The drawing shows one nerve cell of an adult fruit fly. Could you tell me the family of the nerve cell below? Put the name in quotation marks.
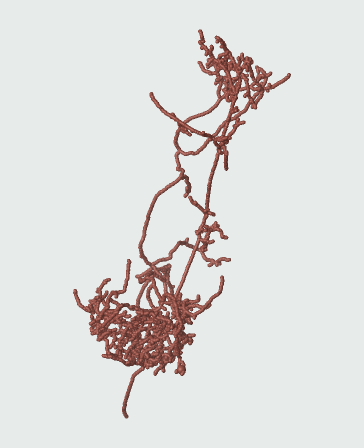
"hemilineage 08B"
